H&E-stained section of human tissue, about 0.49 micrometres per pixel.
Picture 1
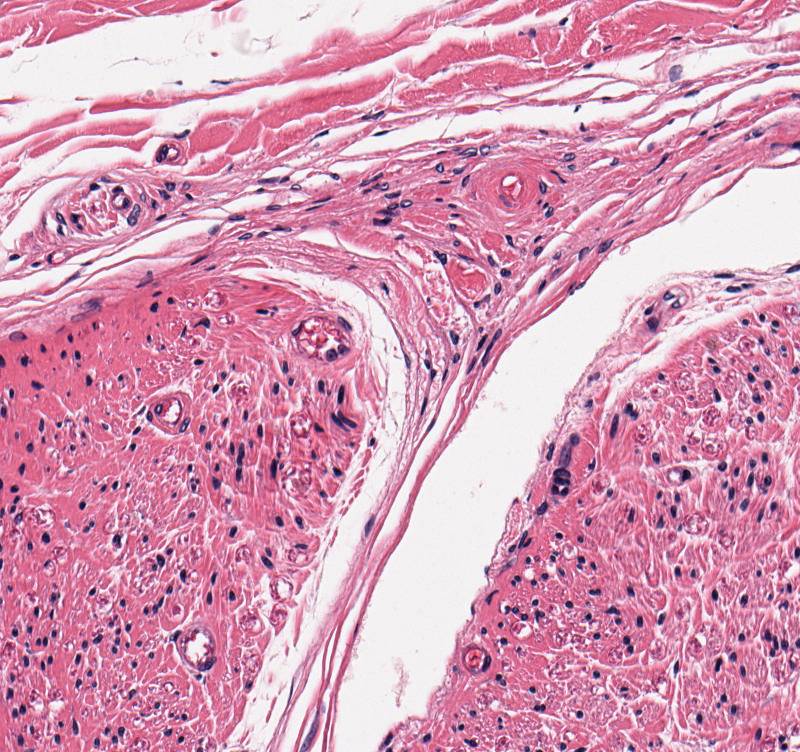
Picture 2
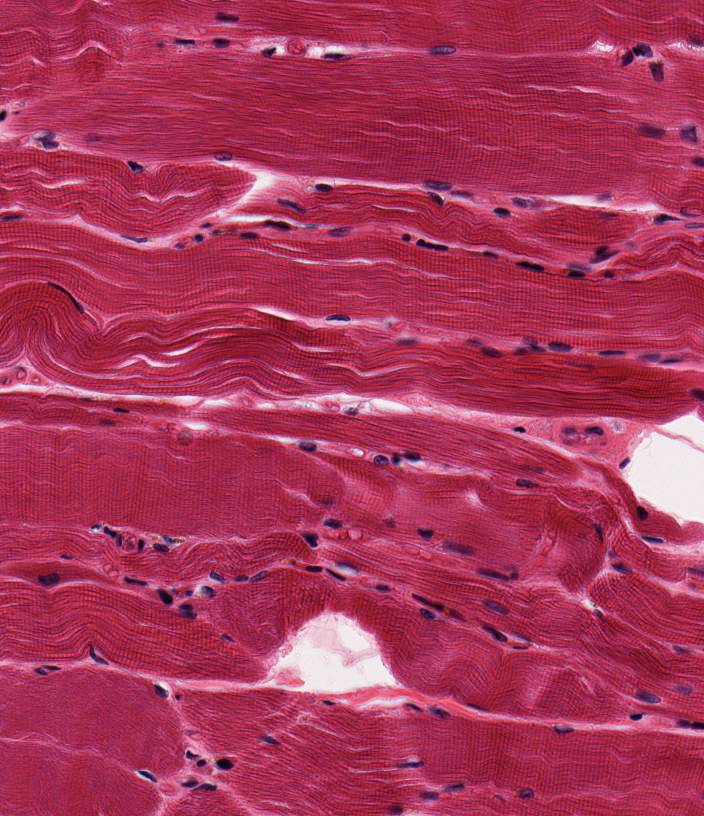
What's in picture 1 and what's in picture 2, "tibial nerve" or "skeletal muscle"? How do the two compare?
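The tibial nerve is shown in picture 1 and skeletal muscle in picture 2. Picture 1 contains two large pink cellular masses at the lower left and lower right, with long eosinophilic fibres running roughly horizontally across the top. Both masses have small, dark, oval to elongated nuclei scattered fairly evenly, together with dispersed small round profiles surrounded by clear halos. In picture 2, long muscle fibres run roughly horizontally and parallel across the field, and their cytoplasm stains a deep, even pink-red. Their nuclei are dark, elongated, aligned with the long axis of the fibres and placed at the fibre edges rather than centrally.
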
